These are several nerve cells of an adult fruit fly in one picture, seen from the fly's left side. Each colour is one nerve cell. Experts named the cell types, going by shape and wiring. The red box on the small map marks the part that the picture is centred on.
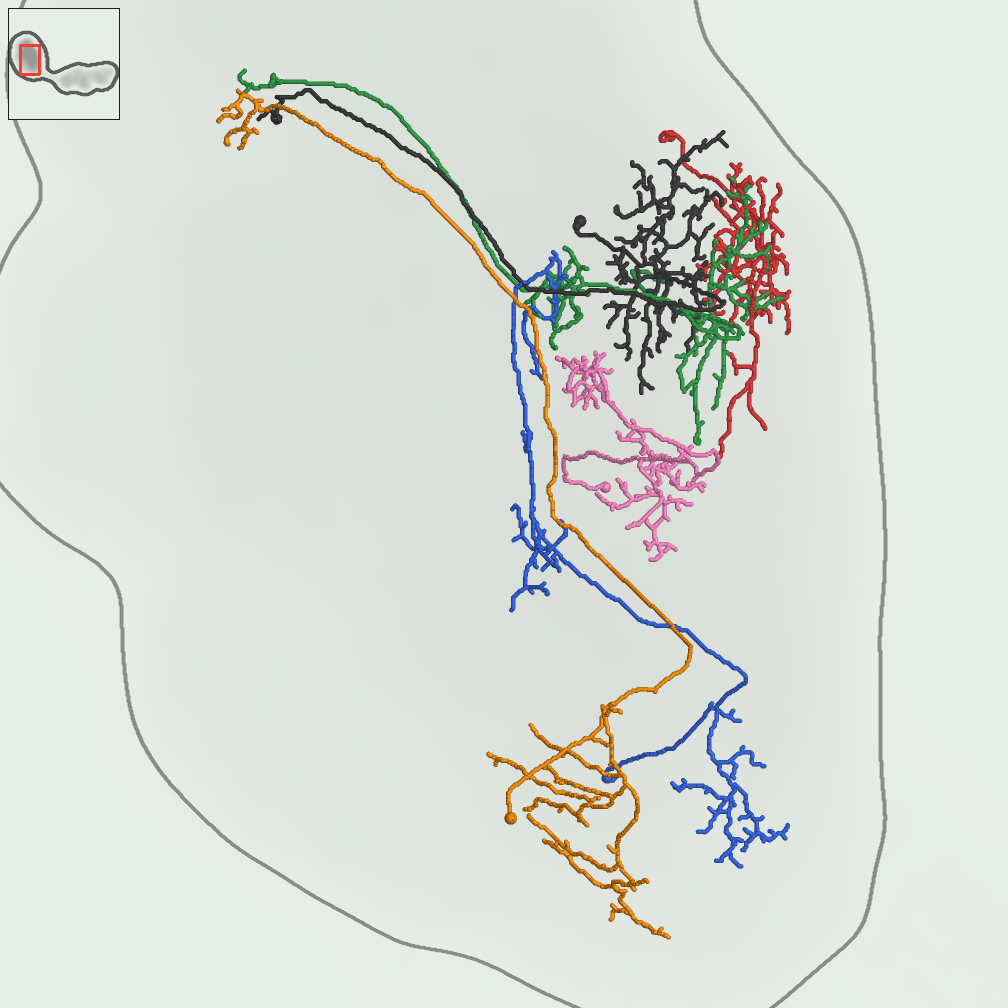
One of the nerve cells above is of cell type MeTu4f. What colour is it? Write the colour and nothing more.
blue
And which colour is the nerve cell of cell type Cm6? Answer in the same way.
red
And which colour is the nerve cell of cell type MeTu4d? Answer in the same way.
orange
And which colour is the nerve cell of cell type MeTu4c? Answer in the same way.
green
